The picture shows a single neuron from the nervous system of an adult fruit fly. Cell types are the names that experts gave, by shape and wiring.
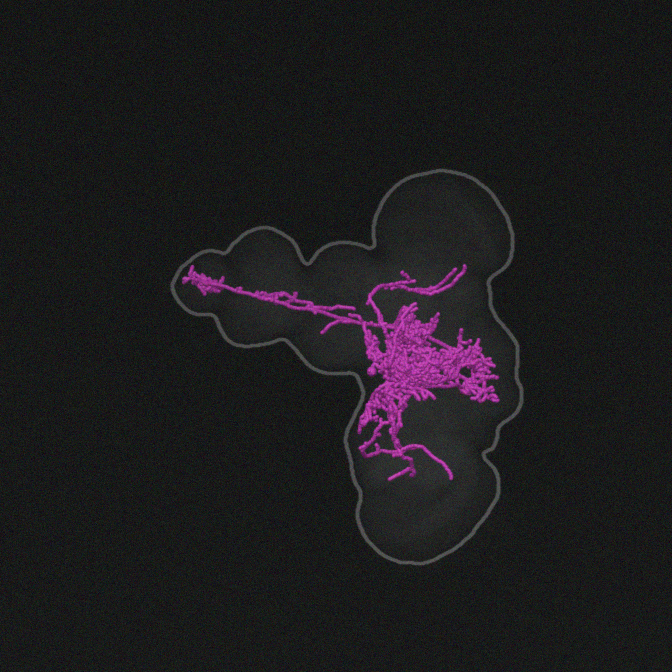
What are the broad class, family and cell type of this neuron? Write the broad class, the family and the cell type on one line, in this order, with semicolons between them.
descending neuron; DNpe; DNpe053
